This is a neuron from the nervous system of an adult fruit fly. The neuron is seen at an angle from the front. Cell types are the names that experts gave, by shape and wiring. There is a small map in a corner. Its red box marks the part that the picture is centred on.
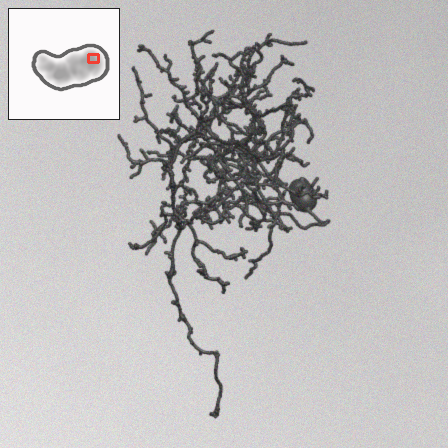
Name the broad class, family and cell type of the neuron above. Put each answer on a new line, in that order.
optic-lobe intrinsic neuron
Tlp
Tlp12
